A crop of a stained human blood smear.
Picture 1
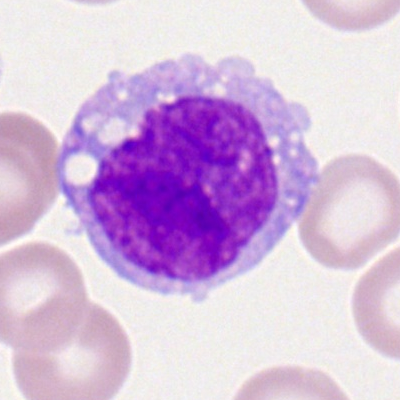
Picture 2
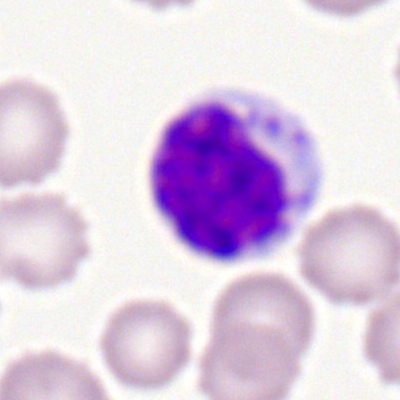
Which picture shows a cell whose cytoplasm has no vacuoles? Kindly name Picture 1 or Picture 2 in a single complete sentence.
For the cell in picture 2, its cytoplasm is free of vacuoles.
